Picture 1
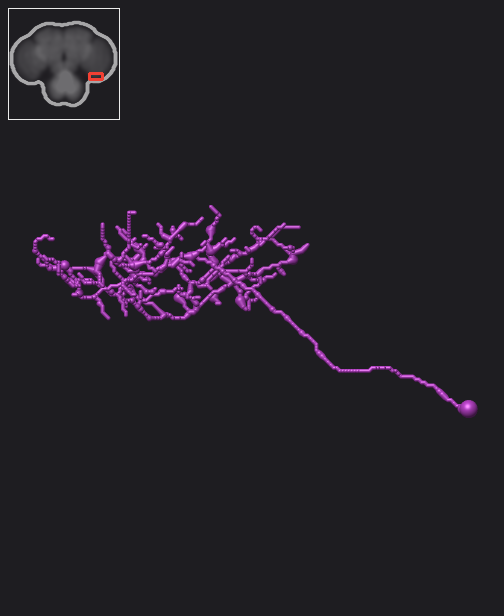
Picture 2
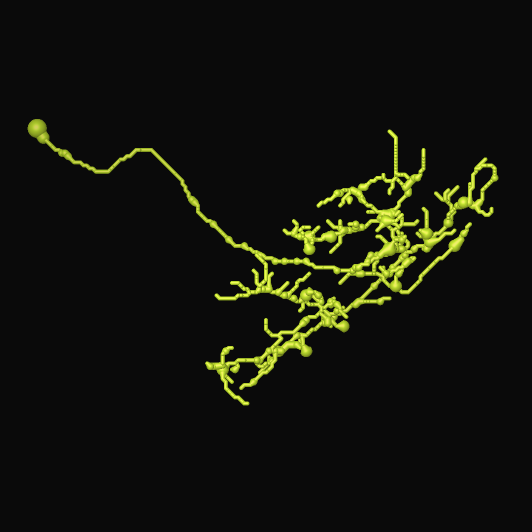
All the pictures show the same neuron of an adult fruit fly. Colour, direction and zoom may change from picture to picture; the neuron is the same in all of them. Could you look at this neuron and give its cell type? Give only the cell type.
Cm6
